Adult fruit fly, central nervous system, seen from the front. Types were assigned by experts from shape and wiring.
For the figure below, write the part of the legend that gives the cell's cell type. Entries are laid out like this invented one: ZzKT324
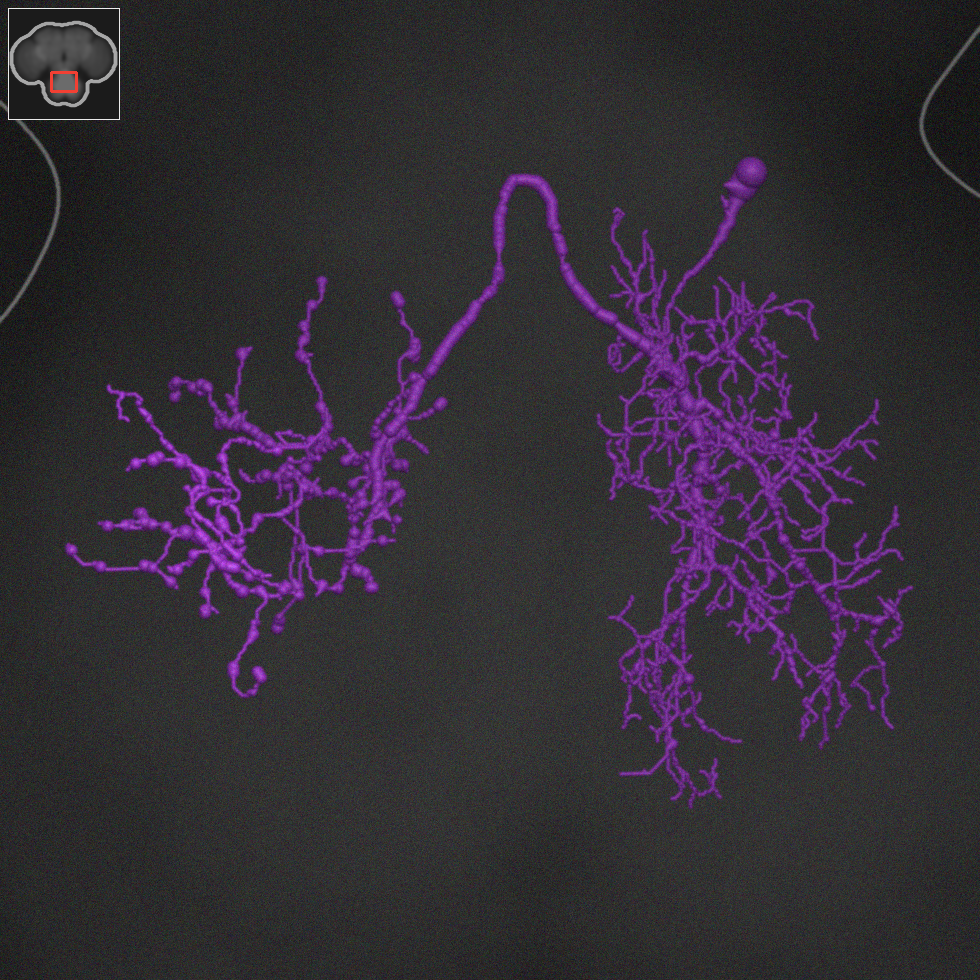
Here: IN06B088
